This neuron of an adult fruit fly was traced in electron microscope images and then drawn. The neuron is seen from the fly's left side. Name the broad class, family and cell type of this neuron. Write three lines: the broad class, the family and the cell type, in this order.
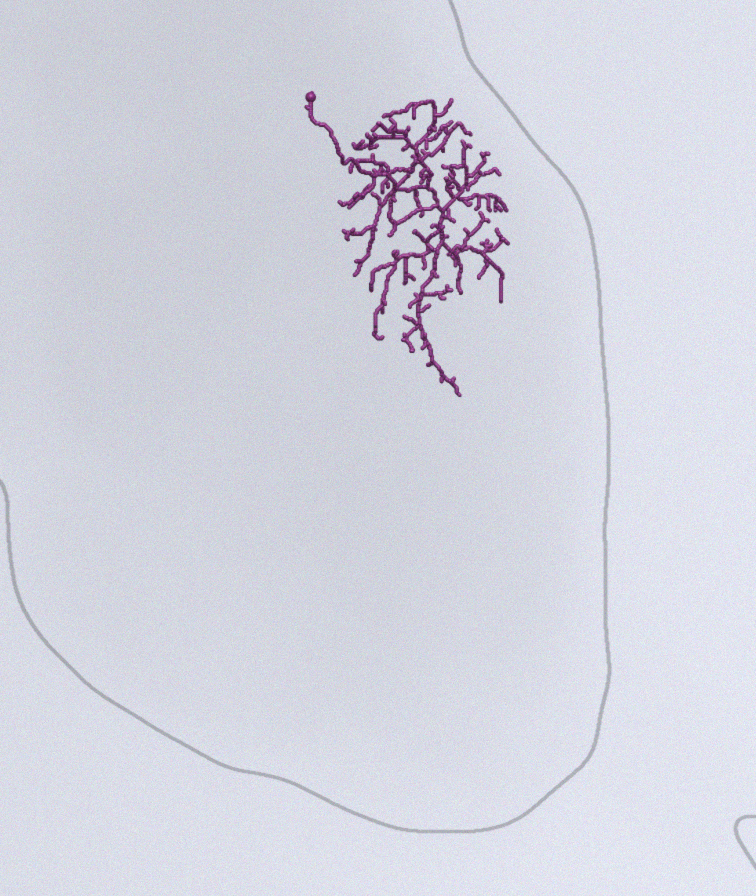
optic-lobe intrinsic neuron
Cm
Cm21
